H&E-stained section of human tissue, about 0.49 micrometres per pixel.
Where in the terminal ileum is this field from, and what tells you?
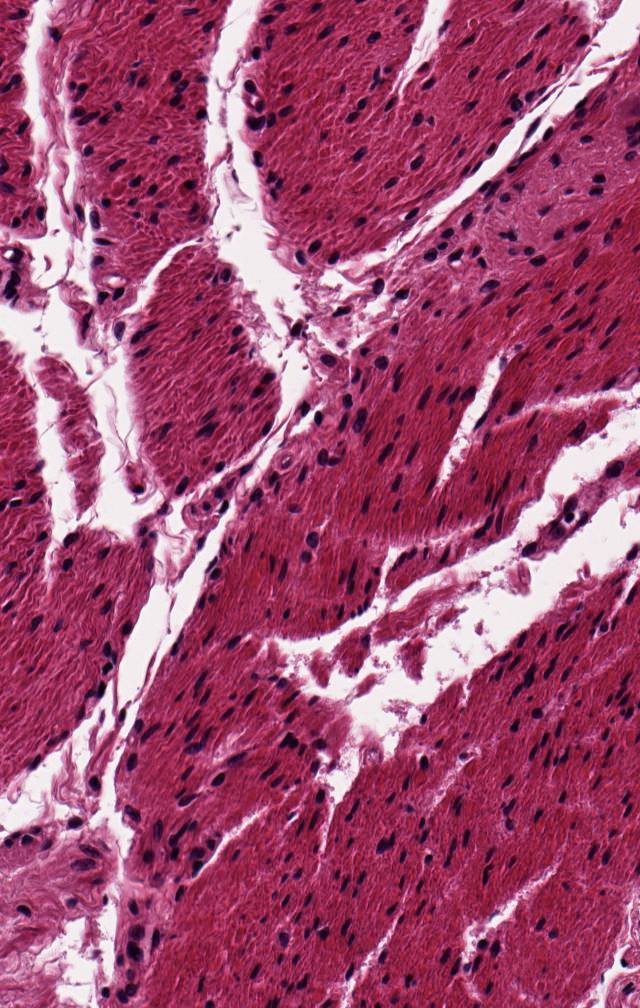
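Smooth muscle fills the field, in bundles cut at different angles to one another.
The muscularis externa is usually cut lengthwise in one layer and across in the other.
Nuclei are elongated, cigar-shaped and blunt-ended, spread fairly evenly through the bundles rather than at their edges; the cytoplasm is deeply eosinophilic, without cross-striations.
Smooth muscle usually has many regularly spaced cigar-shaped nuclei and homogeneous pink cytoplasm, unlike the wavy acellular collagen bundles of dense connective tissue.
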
